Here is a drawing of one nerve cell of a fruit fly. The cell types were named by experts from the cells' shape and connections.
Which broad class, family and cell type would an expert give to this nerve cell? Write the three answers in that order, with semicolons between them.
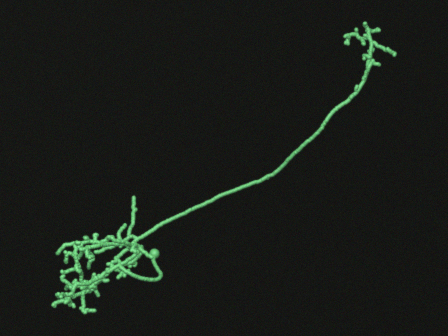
ascending neuron; hemilineage 08B; AN08B099_j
